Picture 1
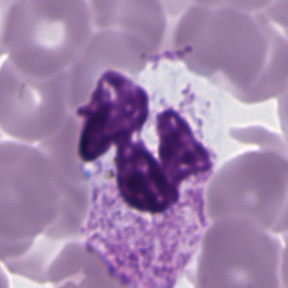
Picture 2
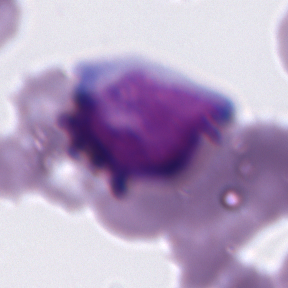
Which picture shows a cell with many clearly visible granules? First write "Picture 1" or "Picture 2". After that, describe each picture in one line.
Picture 1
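What picture 1 shows: The cytoplasm contains many fine pink-violet granules.
What picture 2 shows: No granules can be seen in the cytoplasm.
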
